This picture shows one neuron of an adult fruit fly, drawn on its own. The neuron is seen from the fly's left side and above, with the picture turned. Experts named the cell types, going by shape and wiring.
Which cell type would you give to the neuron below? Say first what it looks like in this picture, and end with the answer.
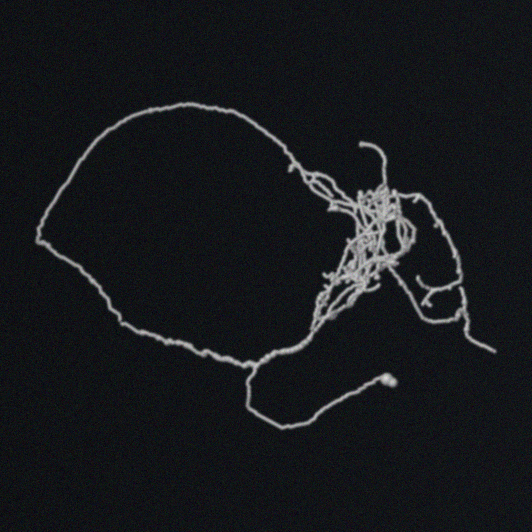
Its cell body lies at the lower right of the picture. As drawn here it is wider than it is tall. It is a central-brain intrinsic neuron. Its cell type is SMP302.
